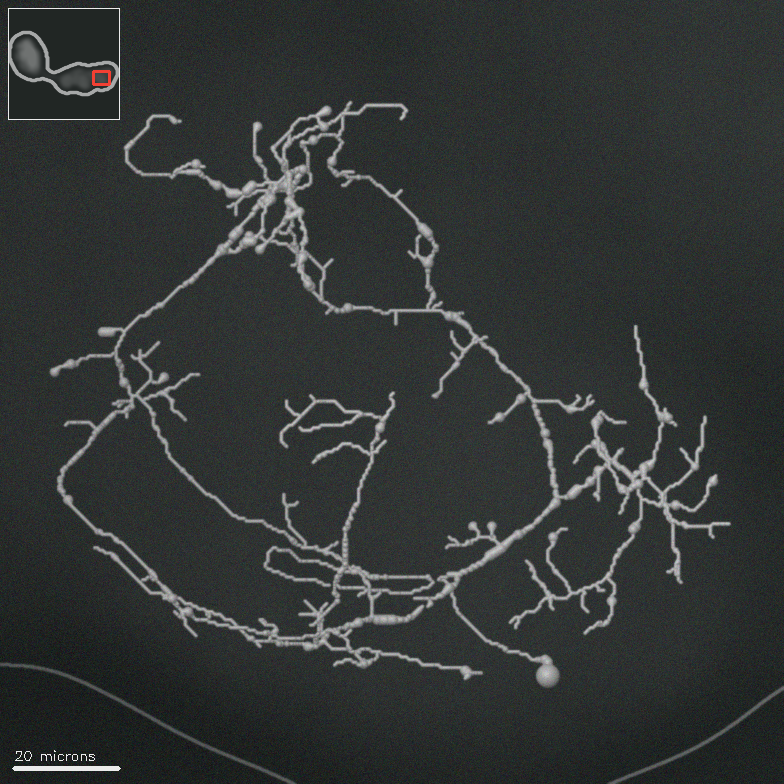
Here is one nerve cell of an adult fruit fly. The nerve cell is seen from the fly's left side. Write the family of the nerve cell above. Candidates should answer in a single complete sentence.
This nerve cell is grouped under the hemilineage 16B family.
